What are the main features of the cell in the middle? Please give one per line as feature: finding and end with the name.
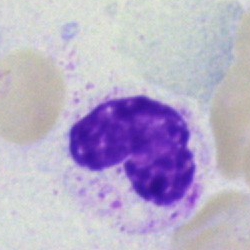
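Nucleus: bean-shaped, indented on its lower side
Chromatin: dark purple, coarsely clumped
Outline: roughly round, faint
Name: band neutrophil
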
